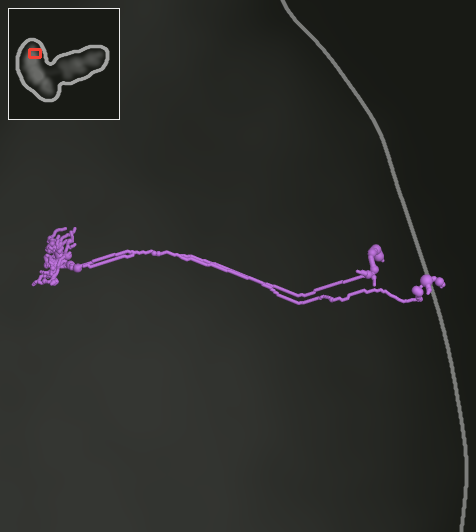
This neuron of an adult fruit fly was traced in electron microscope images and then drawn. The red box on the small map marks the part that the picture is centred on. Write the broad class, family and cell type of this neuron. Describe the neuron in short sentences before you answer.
It lies in the brain. The cell body is on the right of the picture. This is an optic-lobe intrinsic neuron. The family is T. The cell type is T4d.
